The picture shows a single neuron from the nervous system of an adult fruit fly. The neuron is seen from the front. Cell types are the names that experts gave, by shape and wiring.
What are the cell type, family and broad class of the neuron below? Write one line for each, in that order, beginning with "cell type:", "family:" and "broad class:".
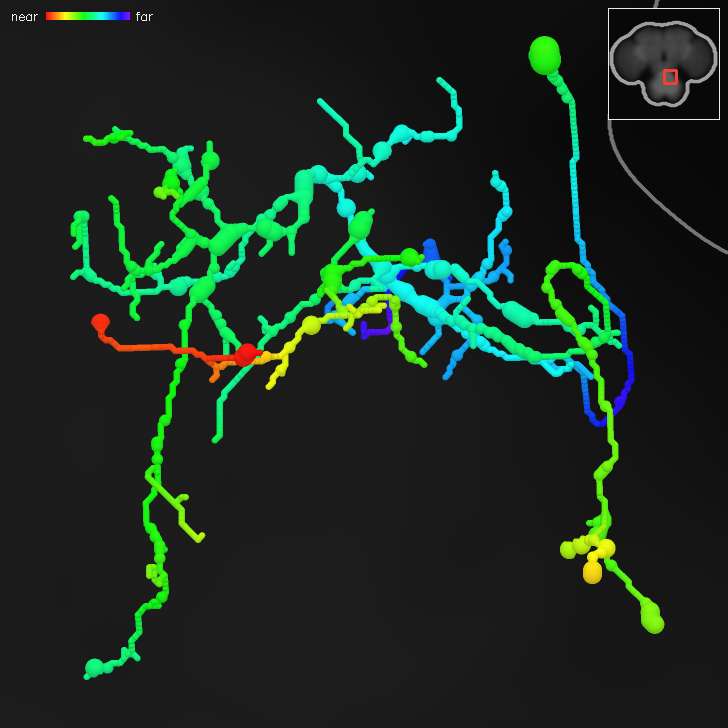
cell type: IN11B023
family: hemilineage 11B
broad class: nerve-cord intrinsic neuron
